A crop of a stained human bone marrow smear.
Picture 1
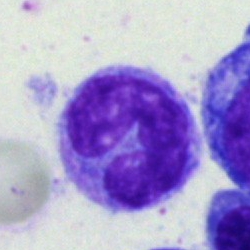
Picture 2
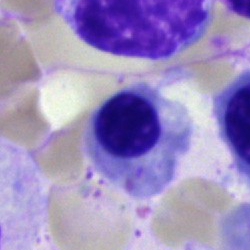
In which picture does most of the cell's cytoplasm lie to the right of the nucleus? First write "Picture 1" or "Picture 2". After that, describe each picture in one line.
Picture 2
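In picture 1: The cytoplasm is pale lilac and is widest at the lower left of the cell.
In picture 2: The nucleus sits off-centre, toward the upper left of the cell.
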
